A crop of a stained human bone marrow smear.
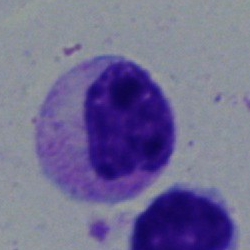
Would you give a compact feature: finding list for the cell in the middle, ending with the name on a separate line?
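Nucleus: off-centre, toward the right side of the cell
Chromatin: dark purple and clumped, paler patches between the clumps
Cytoplasm: wide crescent on the left side of the nucleus
Granules: fine, pink-violet, scattered through the cytoplasm
Name: myelocyte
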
